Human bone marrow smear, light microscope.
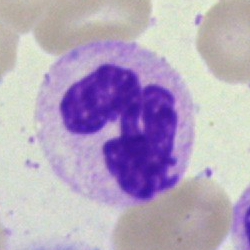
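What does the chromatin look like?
It is dark purple and coarsely clumped.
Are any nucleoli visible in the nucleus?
No, none are visible.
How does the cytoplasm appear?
It is abundant and pale lilac, and it contains no vacuoles.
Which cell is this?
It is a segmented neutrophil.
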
